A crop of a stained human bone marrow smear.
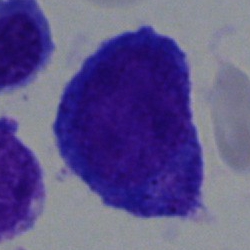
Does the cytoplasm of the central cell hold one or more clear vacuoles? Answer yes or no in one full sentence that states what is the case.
No, vacuoles are absent from the cytoplasm of the cell.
